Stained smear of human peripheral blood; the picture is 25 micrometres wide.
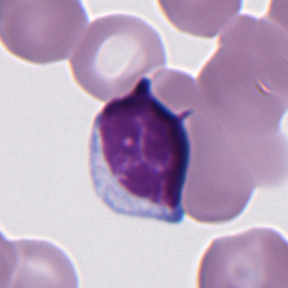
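Typical lymphocyte at the centre of the blood smear. Notice the pale blue cytoplasm, which forms a crescent mainly on the lower-left side of the nucleus. The nucleus itself has an angular, irregular outline. At the top of the cell, small pointed projections stick out.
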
